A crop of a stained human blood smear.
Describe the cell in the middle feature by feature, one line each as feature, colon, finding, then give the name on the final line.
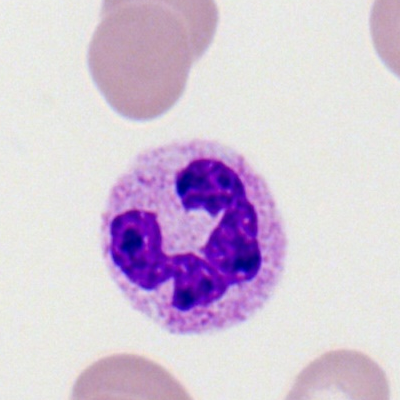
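Edge: round and smooth.
Lobes: curving around a central patch of cytoplasm.
Nucleoli: none you can see.
Granules: fine and lilac, filling the cytoplasm.
Call it: segmented neutrophil.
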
